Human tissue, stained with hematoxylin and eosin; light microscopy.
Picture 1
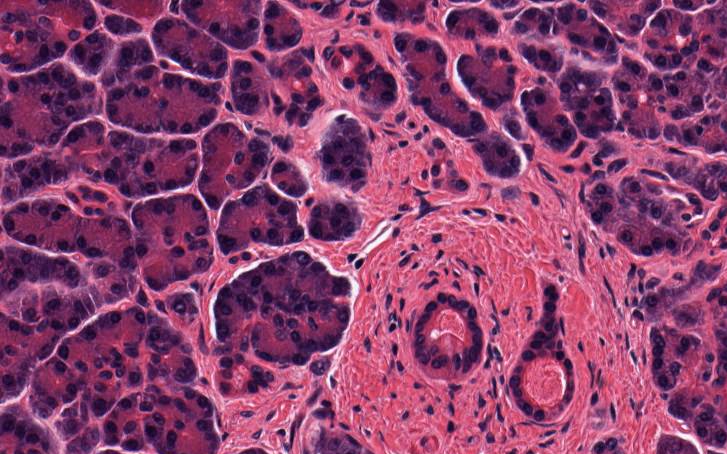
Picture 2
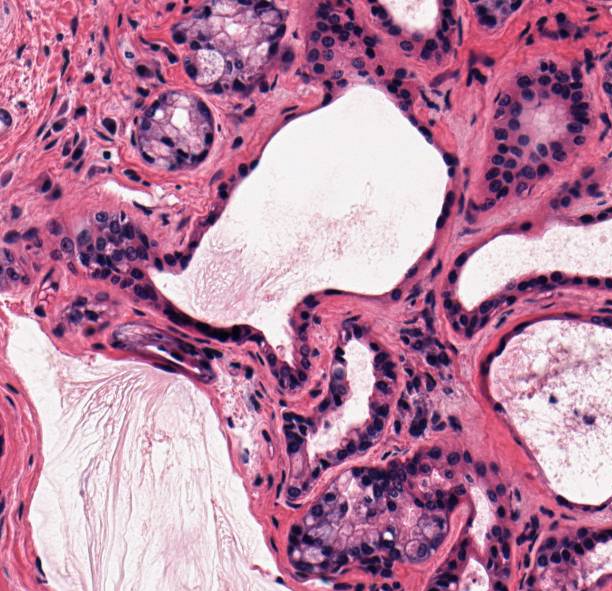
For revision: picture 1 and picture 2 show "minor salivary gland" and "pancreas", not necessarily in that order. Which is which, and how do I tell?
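Picture 1 is pancreas and picture 2 is minor salivary gland. In the pancreas, closely packed acini occupy the left and upper parts of the field, and their cells have round, darkly stained nuclei in purple cytoplasm. A patch of fibrous connective tissue at lower right holds two small ducts lined by a single layer of cuboidal cells. The minor salivary gland shows irregular lumina lined by a thin layer of flattened to cuboidal epithelium with dark nuclei, and several of these lumina contain faint, pale pink, wispy material. Small rounded clusters of cells with pale, bubbly cytoplasm sit at top centre and bottom centre. Between these structures, the stroma is dense pink collagen with scattered spindle-shaped nuclei.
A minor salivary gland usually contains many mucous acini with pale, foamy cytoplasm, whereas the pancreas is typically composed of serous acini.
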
